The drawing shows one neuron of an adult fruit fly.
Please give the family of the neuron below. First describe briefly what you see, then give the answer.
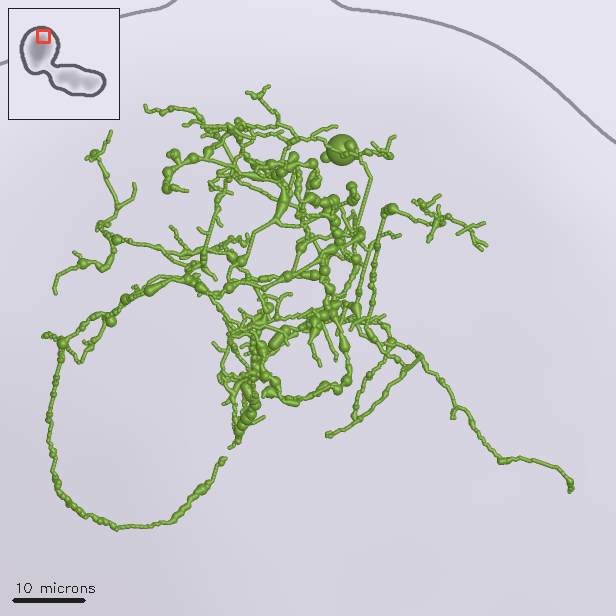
The cell body can be seen at the top of the picture. By the scale bar it is about 75 microns wide in this view. The picture shows dozens of branch ends. It is a central-brain intrinsic neuron. The family is hemilineage SLPal1.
